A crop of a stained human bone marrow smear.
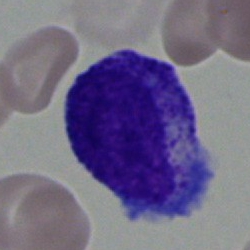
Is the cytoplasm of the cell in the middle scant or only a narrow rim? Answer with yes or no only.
Yes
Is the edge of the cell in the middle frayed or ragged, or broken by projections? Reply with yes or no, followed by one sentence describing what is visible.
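Yes. The cell outline is roughly oval, with a ragged edge at the lower right.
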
